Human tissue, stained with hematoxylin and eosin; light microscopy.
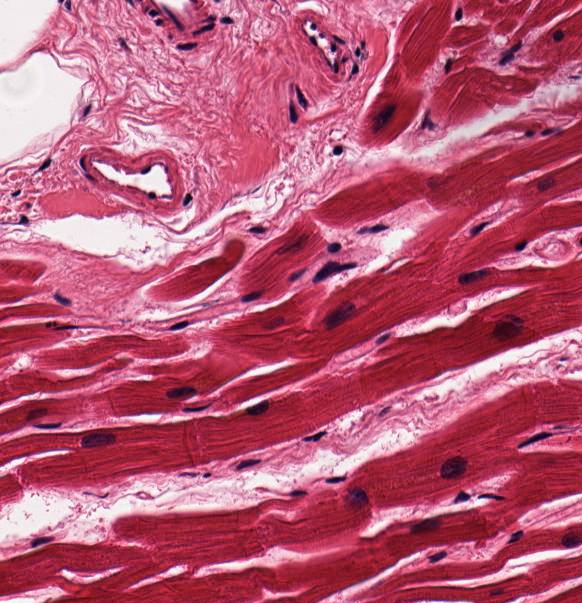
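Left ventricle of the heart, haematoxylin and eosin stained section: striated muscle fibres fill the lower and right parts of the field, with connective tissue at the upper left. The fibres run obliquely from lower left toward upper right, and some can be seen branching to join neighbouring fibres. The upper-left connective tissue is made of loose wavy pink collagen fibres with scattered dark elongated nuclei.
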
